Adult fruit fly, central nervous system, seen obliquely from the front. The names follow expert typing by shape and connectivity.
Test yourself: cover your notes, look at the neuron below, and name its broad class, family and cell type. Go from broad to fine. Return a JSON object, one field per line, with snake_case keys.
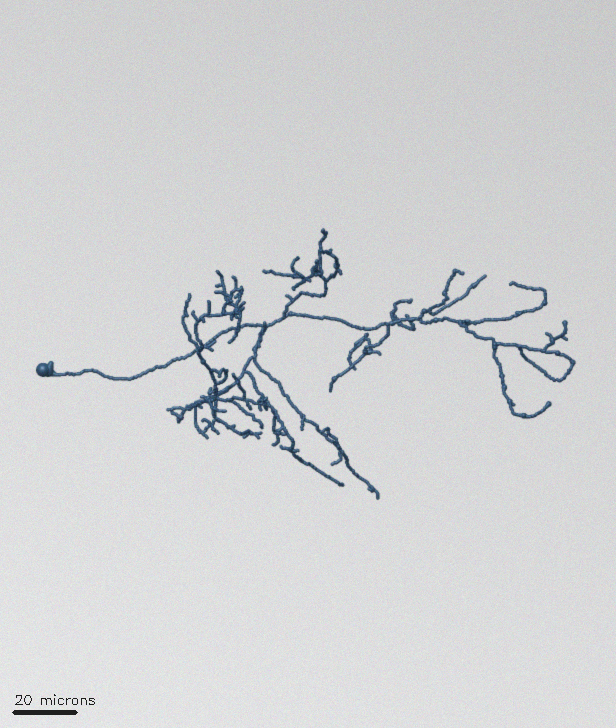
{
 "broad_class": "central-brain intrinsic neuron",
 "family": "hemilineage AOTUv4_ventral",
 "cell_type": "FB5V_c"
}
